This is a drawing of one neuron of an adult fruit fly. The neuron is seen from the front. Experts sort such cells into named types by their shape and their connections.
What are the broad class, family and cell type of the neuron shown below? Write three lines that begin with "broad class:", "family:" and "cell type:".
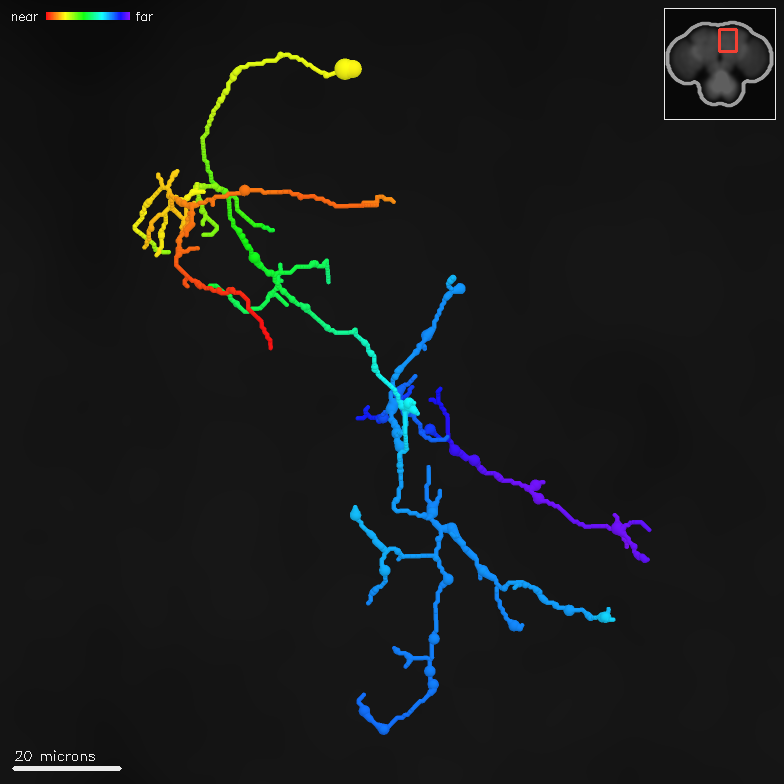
broad class: central-brain intrinsic neuron
family: hemilineage SMPad2
cell type: CB3143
